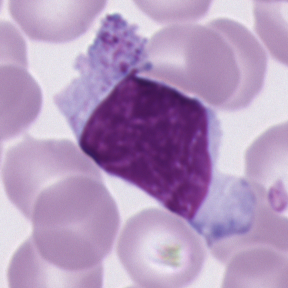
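Large granular lymphocyte. The outline is angular and irregular rather than round. The nucleus is a single unlobed mass of roughly four-sided shape. Cytoplasm lies mainly at two opposite ends of the nucleus, upper left and lower right. Small purple granules gather at the upper-left tip of the cytoplasm.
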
